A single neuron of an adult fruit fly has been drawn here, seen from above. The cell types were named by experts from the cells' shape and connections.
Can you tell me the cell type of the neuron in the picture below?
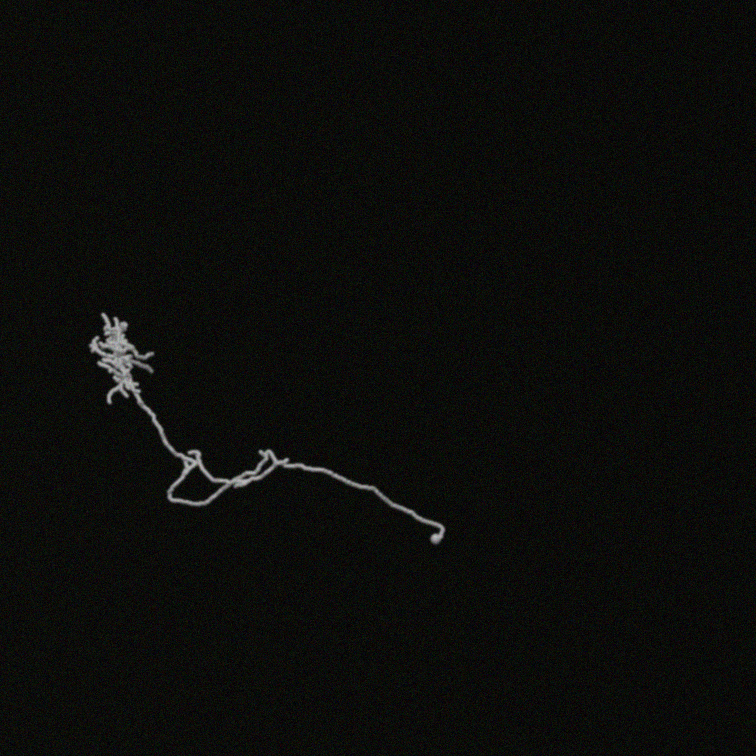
CB1684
